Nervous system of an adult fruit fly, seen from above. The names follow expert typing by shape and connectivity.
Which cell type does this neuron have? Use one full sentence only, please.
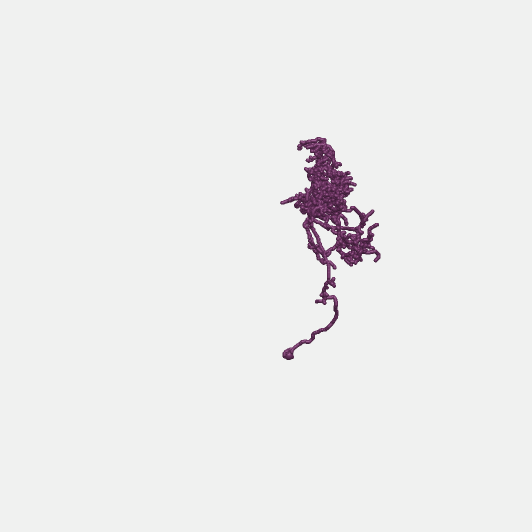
Under the cell type CRE077 falls this neuron.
